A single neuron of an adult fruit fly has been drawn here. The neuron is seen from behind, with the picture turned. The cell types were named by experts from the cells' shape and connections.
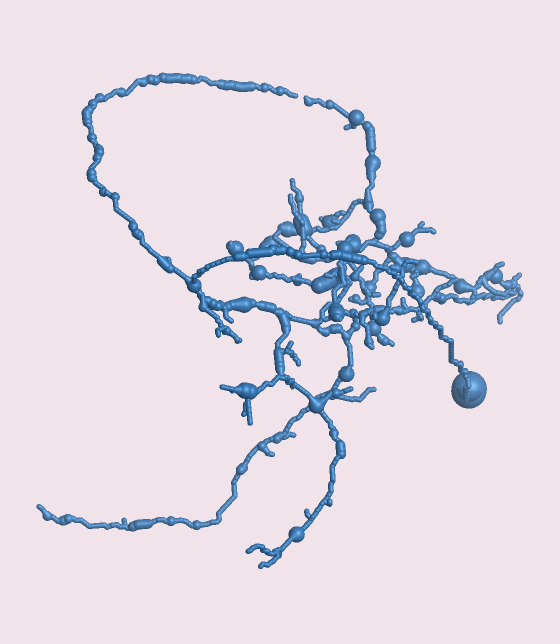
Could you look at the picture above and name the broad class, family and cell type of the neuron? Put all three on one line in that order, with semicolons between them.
central-brain intrinsic neuron; hemilineage SMPpd1; CB2572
